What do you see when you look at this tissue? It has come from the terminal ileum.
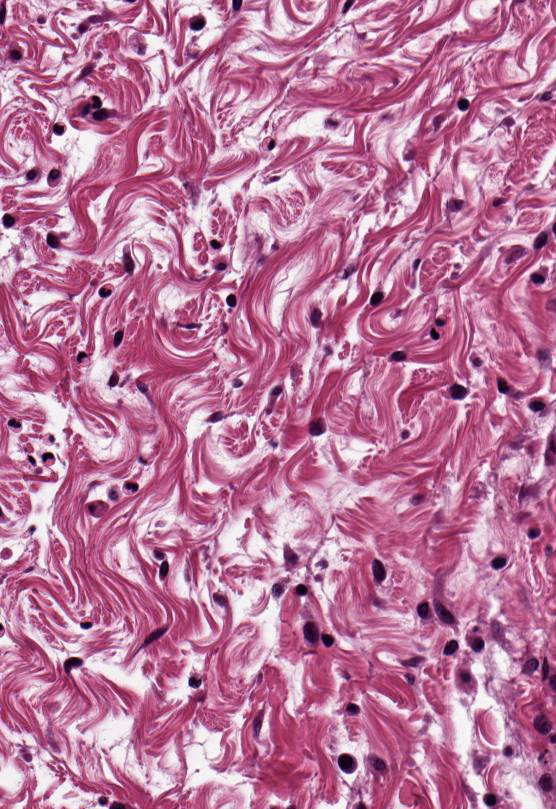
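Fibre bundles fill the whole field, running in many directions. Bundles curved and wavy, not straight; deep pink staining. Small dark round to oval nuclei sparsely scattered between bundles.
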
